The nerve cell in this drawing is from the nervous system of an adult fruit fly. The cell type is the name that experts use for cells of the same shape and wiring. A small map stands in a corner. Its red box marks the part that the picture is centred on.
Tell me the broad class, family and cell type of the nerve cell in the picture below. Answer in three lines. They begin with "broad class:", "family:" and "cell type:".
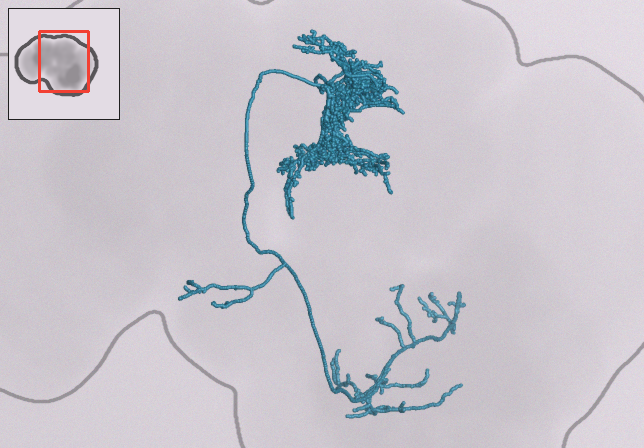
broad class: descending neuron
family: pMP
cell type: pMP2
